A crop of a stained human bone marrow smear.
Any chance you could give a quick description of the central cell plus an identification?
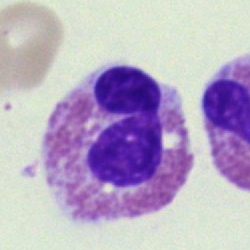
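Nucleus first: it has two lobes, one lying above the other, and its dense chromatin stains dark purple. Cytoplasm next: coarse pink-red granules pack it, and a few small clear spaces lie among the granules beside the nucleus. Last, the name: eosinophil.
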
